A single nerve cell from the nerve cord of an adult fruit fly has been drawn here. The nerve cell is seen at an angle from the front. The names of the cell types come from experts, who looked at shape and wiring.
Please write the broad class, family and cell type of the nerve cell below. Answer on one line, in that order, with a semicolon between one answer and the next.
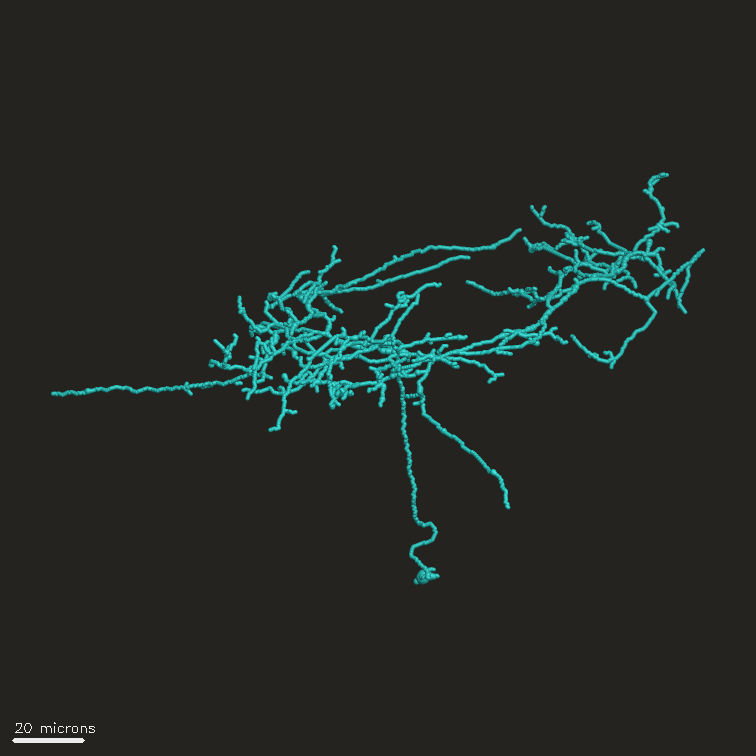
nerve-cord intrinsic neuron; hemilineage 00A; IN00A053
